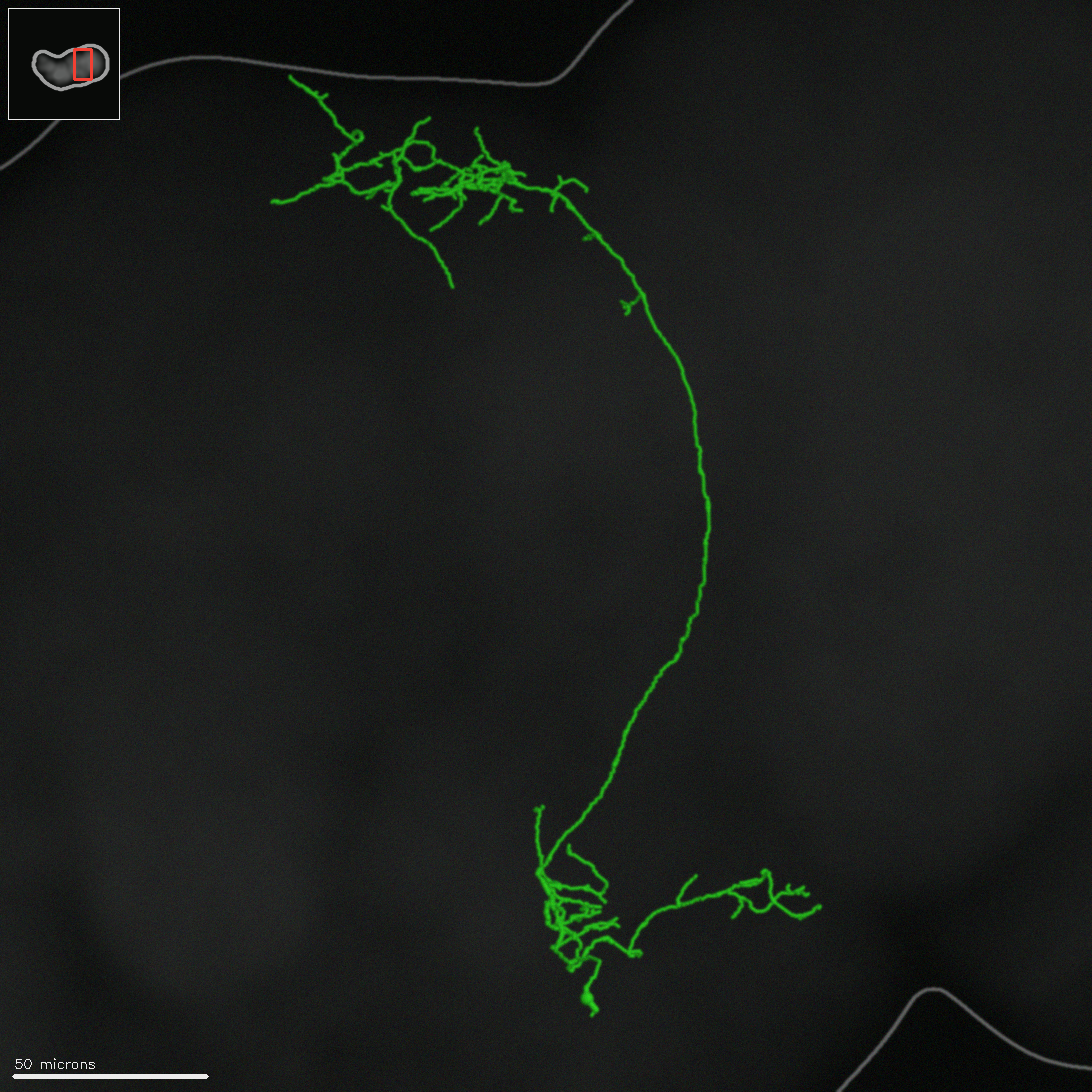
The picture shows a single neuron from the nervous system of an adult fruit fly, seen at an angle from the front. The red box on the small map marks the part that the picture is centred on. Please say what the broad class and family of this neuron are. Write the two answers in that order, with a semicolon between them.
central-brain intrinsic neuron; hemilineage FLAa2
